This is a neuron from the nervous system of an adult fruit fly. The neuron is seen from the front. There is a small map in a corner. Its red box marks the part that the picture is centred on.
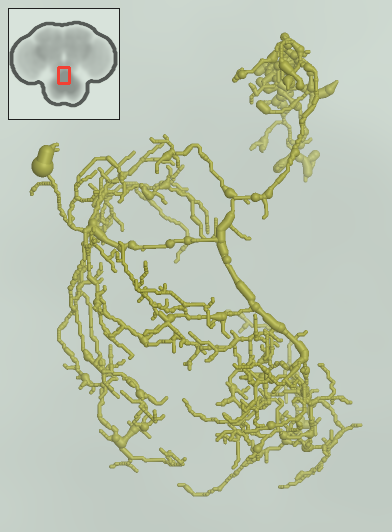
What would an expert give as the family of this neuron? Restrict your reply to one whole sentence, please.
The neuron is listed under family hemilineage 19B.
